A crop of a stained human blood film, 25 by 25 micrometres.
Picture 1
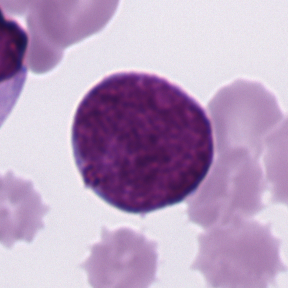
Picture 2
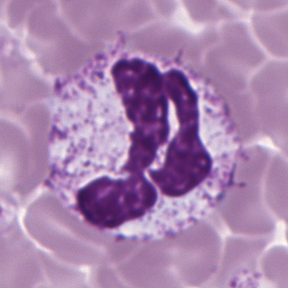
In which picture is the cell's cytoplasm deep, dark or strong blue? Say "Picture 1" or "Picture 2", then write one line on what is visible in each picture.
Picture 1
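Picture 1: The narrow cytoplasmic rim is dark blue-purple.
Picture 2: The cytoplasm is abundant and very pale, without a blue tint.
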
